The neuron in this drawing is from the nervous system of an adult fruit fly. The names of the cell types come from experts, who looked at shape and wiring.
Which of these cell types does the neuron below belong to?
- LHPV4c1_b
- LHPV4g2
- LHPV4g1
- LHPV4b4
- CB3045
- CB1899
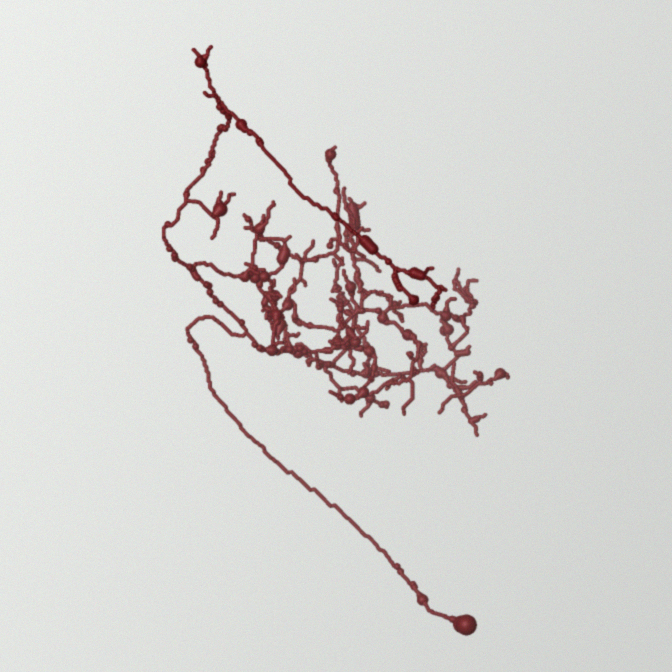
CB3045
